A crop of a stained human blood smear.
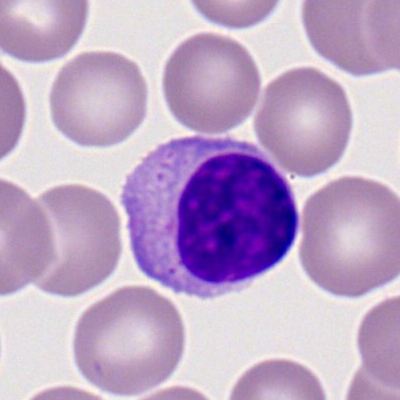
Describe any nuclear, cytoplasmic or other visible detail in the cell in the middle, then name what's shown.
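The chromatin stains dark purple and is coarsely clumped. Cytoplasm forms a broad crescent on the left side of the cell, with a few fine reddish-purple granules scattered in it. Along the left edge, the cell margin is slightly ragged. The cell is a lymphocyte.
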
